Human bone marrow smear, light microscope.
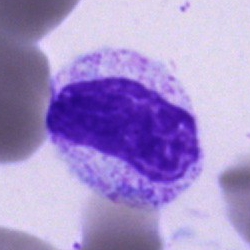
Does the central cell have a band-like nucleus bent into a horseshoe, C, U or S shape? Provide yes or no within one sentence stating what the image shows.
No, rather than a horseshoe, C, U or S shape, the nucleus is a compact round or oval mass.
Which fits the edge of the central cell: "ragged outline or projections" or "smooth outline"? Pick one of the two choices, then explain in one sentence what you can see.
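Smooth outline. The cell outline is round to slightly oval and smooth.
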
